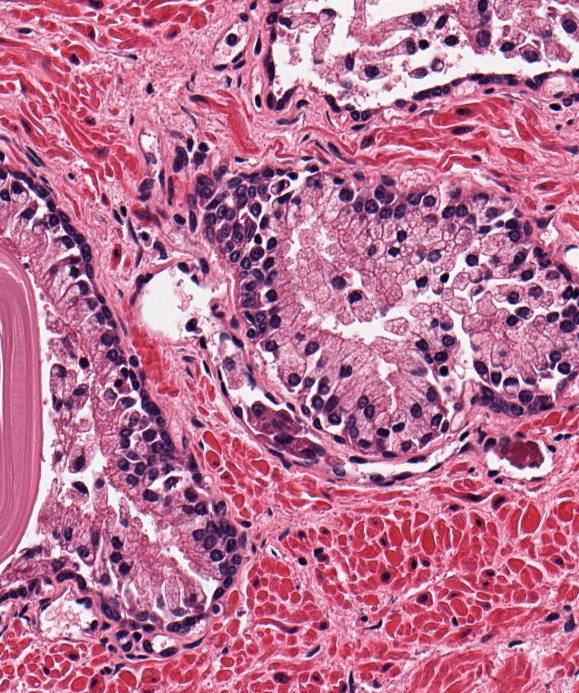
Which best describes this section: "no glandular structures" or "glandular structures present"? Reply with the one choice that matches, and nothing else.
Glandular structures present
